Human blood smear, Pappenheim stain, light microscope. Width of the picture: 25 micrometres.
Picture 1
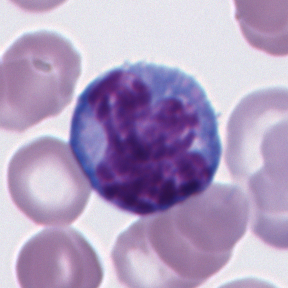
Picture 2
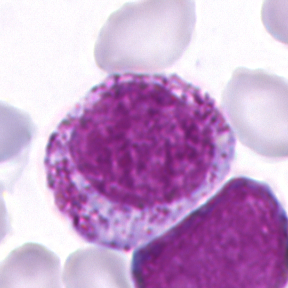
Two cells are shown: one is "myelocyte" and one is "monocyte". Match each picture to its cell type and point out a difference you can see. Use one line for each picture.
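Picture 1: monocyte. The cytoplasm shows no distinct granules.
Picture 2: myelocyte. Numerous dark purple granules are scattered through the cytoplasm.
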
